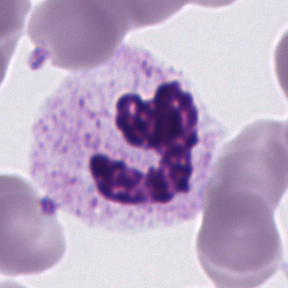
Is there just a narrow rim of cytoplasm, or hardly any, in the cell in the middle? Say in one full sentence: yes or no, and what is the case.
No, the cytoplasm is broad rather than a narrow rim.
